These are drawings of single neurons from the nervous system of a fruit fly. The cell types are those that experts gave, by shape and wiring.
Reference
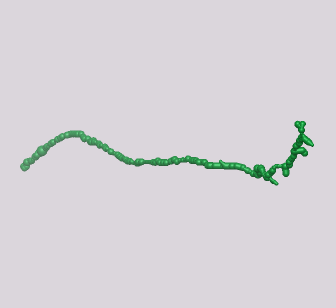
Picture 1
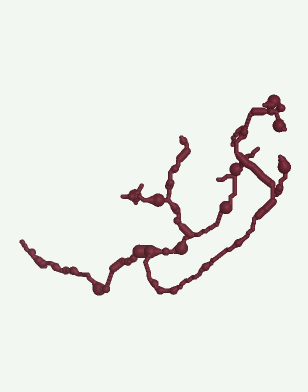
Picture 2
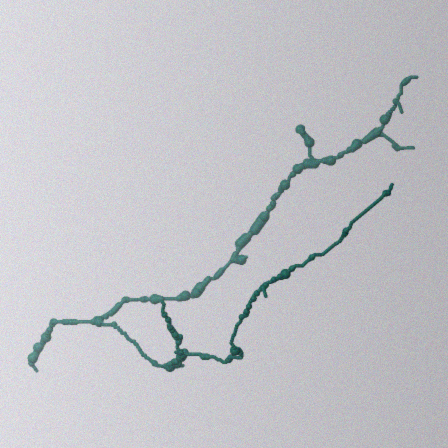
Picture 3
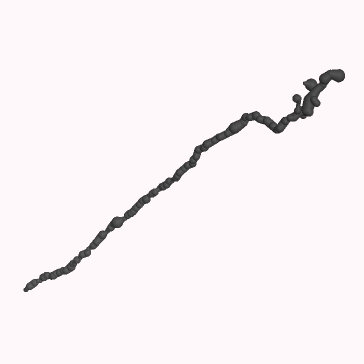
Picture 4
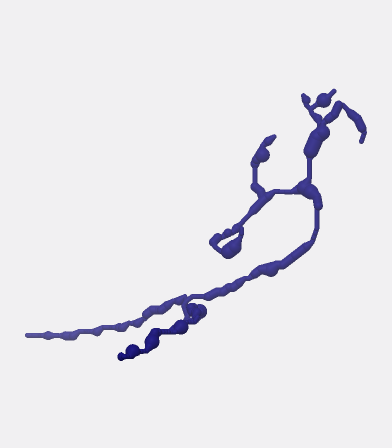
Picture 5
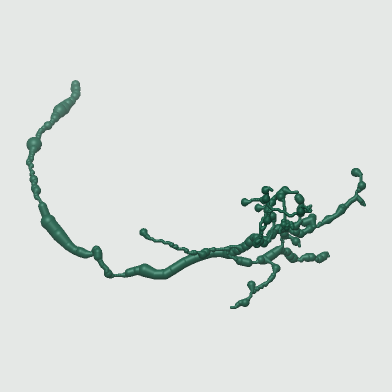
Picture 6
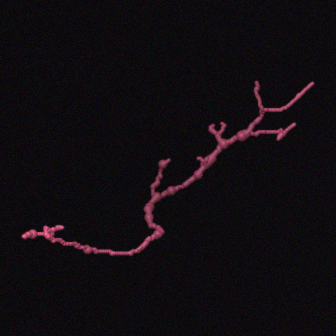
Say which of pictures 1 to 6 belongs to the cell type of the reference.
3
